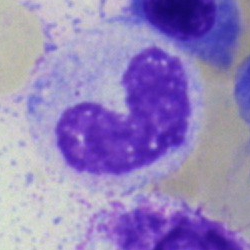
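Band neutrophil under the light microscope, at the centre of a stained bone marrow smear. Outline: roughly round. Chromatin: dark purple, coarsely clumped. Cytoplasm: pale greyish-lilac in colour, with fine, faint granularity.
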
